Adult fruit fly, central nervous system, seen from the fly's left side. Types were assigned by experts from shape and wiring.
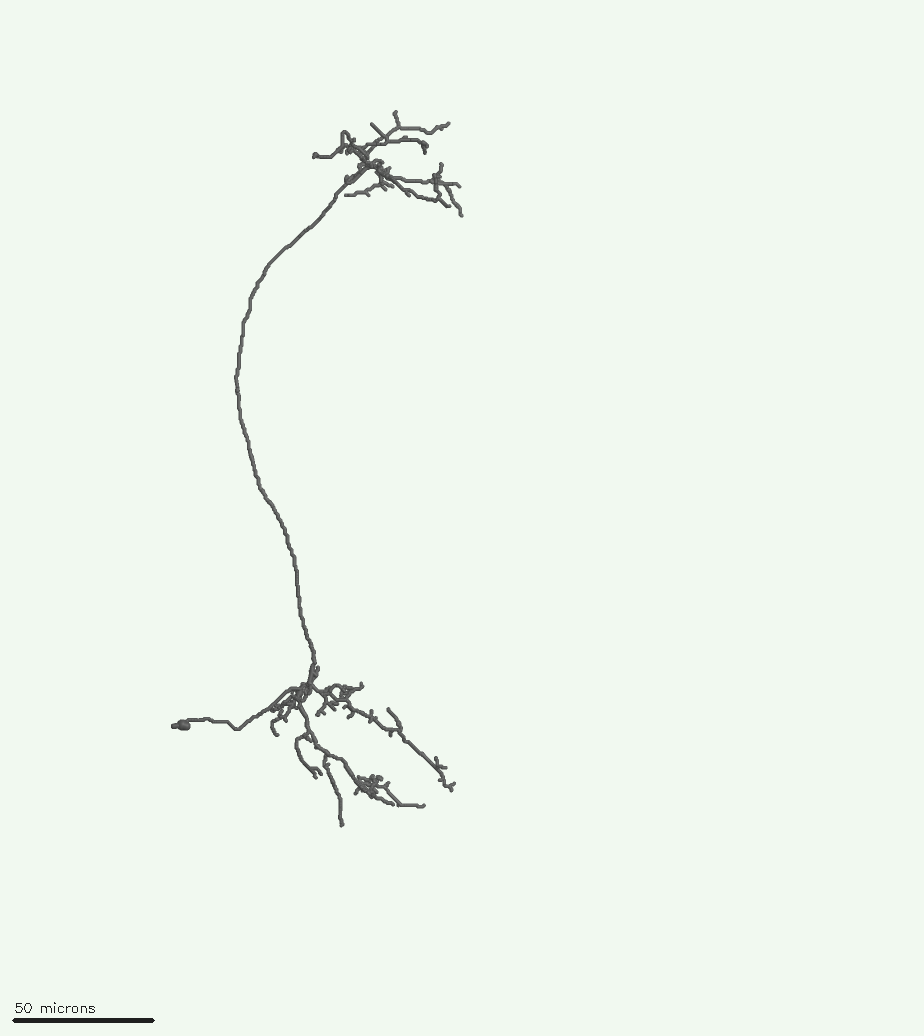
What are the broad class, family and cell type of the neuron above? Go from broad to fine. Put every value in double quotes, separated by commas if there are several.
"central-brain intrinsic neuron", "hemilineage FLAa2", "SMP732"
